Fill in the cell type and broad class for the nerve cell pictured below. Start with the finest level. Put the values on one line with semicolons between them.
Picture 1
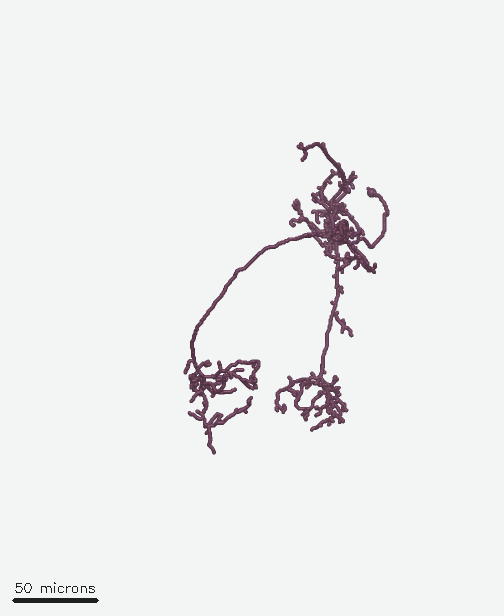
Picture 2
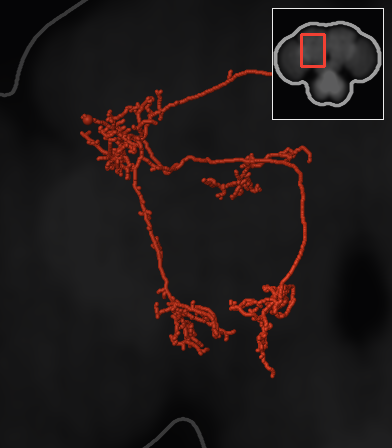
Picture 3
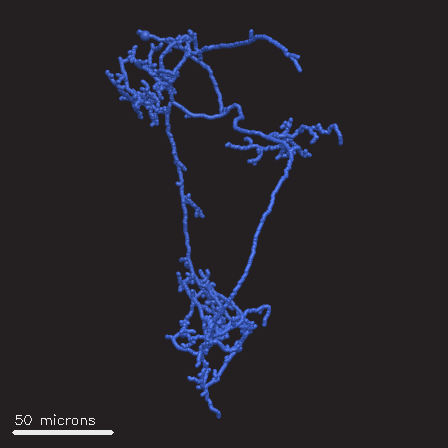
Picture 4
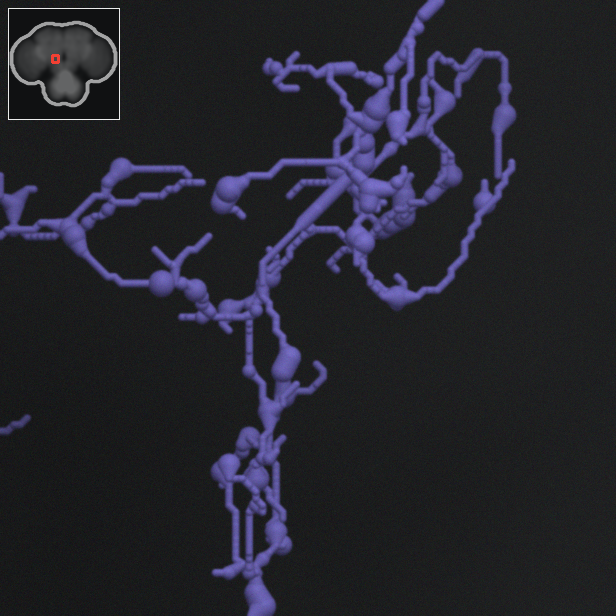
PLP097; central-brain intrinsic neuron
